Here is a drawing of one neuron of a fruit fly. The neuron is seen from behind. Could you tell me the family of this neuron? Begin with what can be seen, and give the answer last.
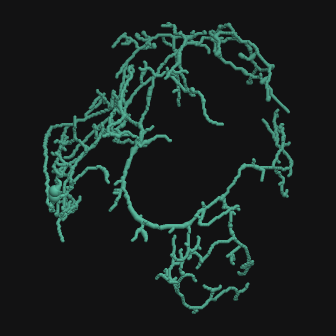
Dozens of branch ends can be seen. In this view it is about as wide as it is tall. It is a nerve-cord intrinsic neuron. The family is hemilineage 03A.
